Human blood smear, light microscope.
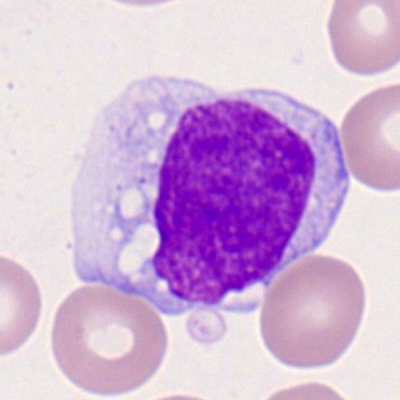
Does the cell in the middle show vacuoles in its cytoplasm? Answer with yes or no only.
Yes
